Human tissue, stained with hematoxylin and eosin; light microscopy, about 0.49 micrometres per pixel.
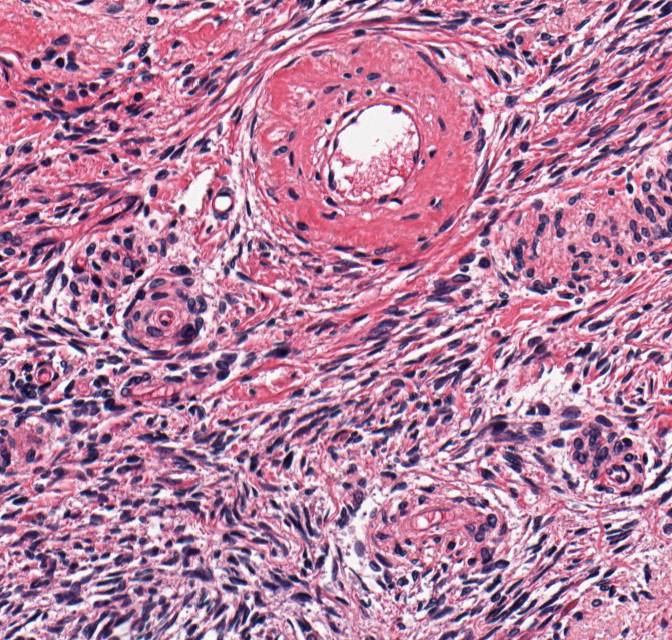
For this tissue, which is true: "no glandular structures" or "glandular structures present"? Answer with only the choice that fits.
No glandular structures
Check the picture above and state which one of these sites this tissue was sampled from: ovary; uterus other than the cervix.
ovary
